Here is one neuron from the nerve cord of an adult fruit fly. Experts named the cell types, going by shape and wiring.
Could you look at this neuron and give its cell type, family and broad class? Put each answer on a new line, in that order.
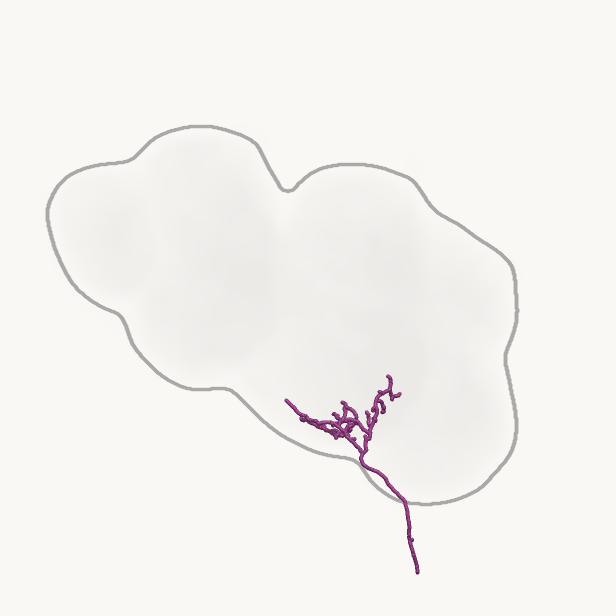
SNpp09
class mechanosensory proprioceptive
sensory neuron entering the nerve cord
